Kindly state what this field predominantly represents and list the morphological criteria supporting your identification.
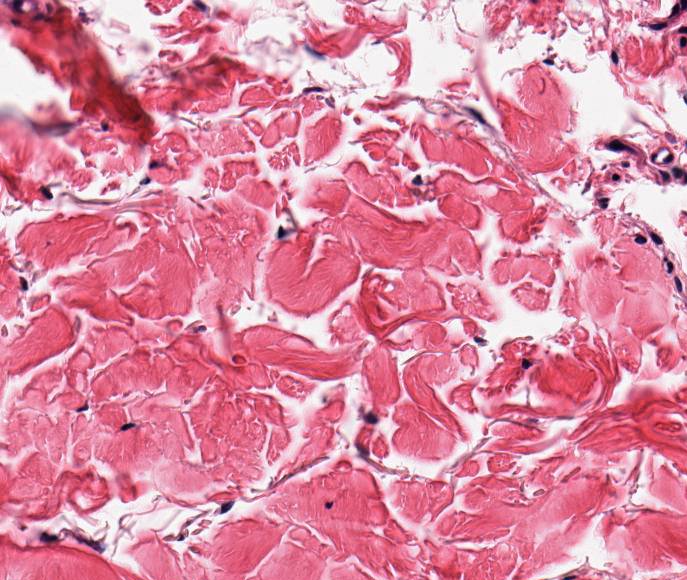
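Dermis. Irregular pink bundles, cut in many directions and separated by white clefts, fill the whole field.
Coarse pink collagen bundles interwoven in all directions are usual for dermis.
Nuclei sparse, small, dark, mostly at bundle edges rather than within bundles.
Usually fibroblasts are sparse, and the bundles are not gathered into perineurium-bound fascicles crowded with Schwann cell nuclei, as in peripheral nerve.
A few small vessels with clustered dark nuclei, upper right edge. No epithelium.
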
